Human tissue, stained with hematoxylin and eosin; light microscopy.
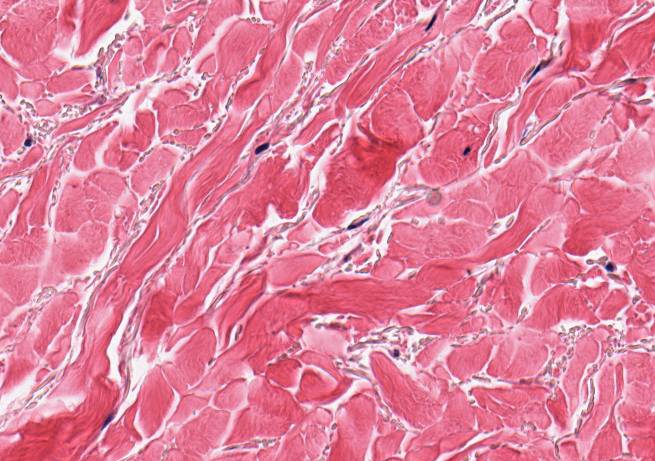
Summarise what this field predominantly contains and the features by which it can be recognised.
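What you see here is dermis. The whole field is filled with closely packed pink-staining fibres, and there is no epithelium anywhere.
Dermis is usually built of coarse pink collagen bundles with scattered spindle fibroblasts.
Now look for nuclei: they are few, widely scattered, dark and elongated, lying mostly in the narrow spaces between fibres.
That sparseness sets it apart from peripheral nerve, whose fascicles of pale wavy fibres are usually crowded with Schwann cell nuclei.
You will find no fat cells either.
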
